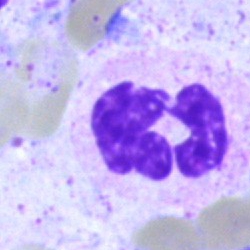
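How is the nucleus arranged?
It is divided into several separate lobes grouped around a small central clear space.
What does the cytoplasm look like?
Abundant and pale pink-lilac, holding fine, faint pinkish granules.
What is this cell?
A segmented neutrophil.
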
